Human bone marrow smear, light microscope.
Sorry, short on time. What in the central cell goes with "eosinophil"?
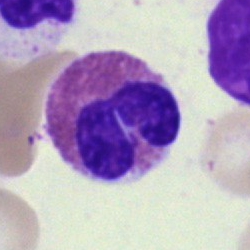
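The round outline of this cell fits an eosinophil.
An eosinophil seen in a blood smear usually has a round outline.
Its nucleus is made of two lobes, which also agrees with the name.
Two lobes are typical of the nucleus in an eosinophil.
The nucleus lies toward the lower right of the cell, so more cytoplasm is left at the upper left. The chromatin is dark purple and condensed.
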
